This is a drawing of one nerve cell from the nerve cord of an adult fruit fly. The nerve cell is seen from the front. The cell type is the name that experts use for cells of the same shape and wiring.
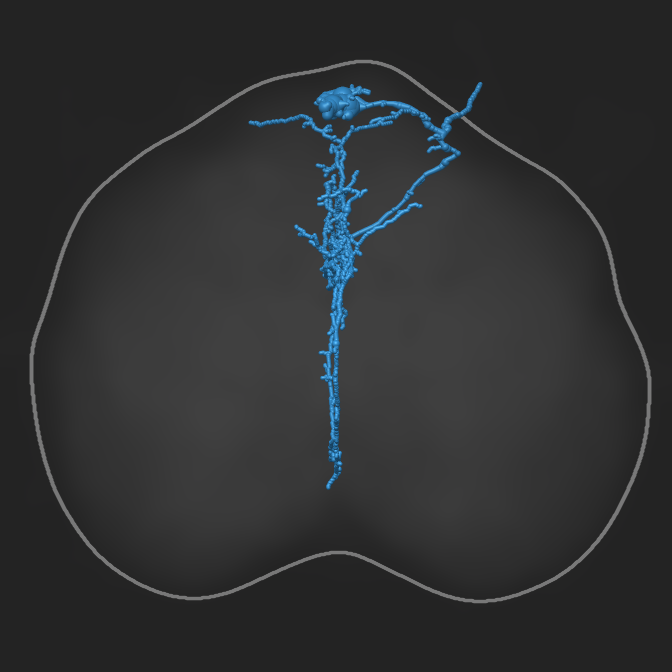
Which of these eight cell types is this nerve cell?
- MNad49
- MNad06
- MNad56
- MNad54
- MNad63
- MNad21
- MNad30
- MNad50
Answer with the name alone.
MNad21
